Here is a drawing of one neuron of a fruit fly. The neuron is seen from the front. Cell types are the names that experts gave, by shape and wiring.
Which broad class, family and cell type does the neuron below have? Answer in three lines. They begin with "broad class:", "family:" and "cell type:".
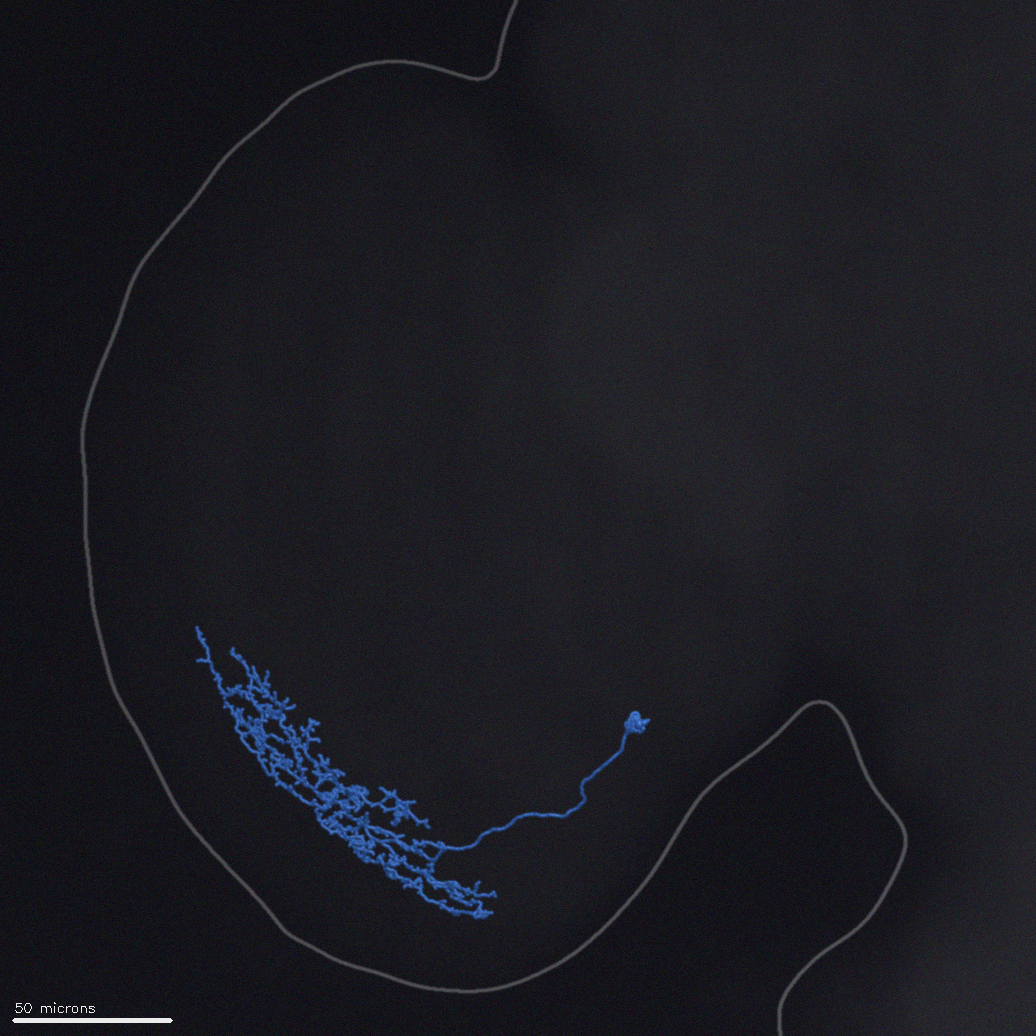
broad class: optic-lobe intrinsic neuron
family: Cm
cell type: Cm11b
